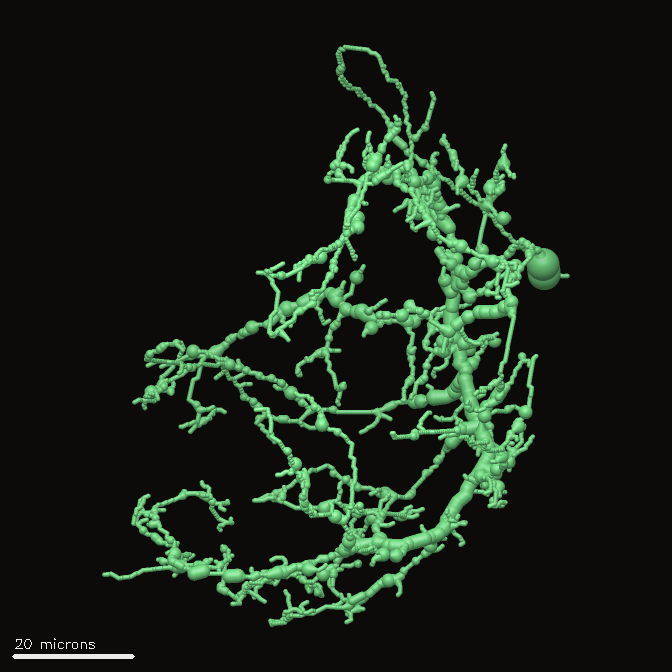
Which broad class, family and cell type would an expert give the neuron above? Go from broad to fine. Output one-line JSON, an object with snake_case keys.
{"broad_class": "nerve-cord intrinsic neuron", "family": "hemilineage 03A", "cell_type": "IN03A038"}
